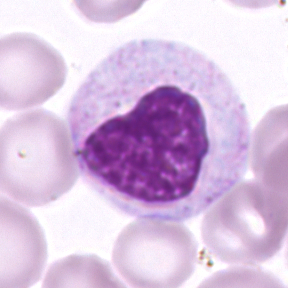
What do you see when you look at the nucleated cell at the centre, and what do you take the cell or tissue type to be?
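Start with the nucleus: a notch in its upper border gives it a bean or heart shape. Even so, it remains a single mass, not split into lobes. Look inside it and you won't find a distinct nucleolus. Nor are there any clear vacuoles in the cytoplasm. This is a metamyelocyte.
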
